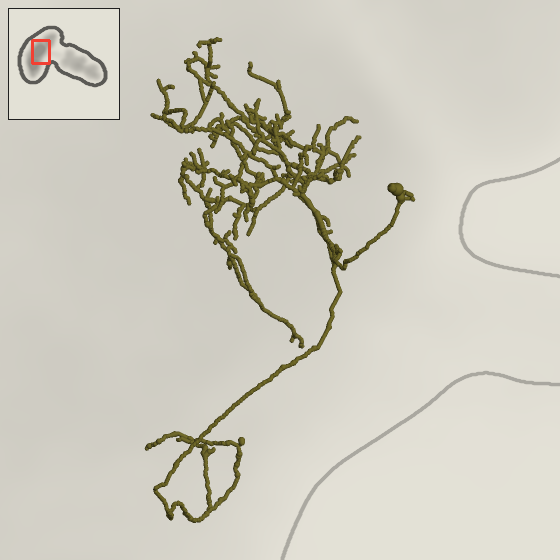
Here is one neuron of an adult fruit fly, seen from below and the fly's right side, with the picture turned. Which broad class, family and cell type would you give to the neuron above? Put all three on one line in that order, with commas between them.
central-brain intrinsic neuron, hemilineage LB19, AMMC014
